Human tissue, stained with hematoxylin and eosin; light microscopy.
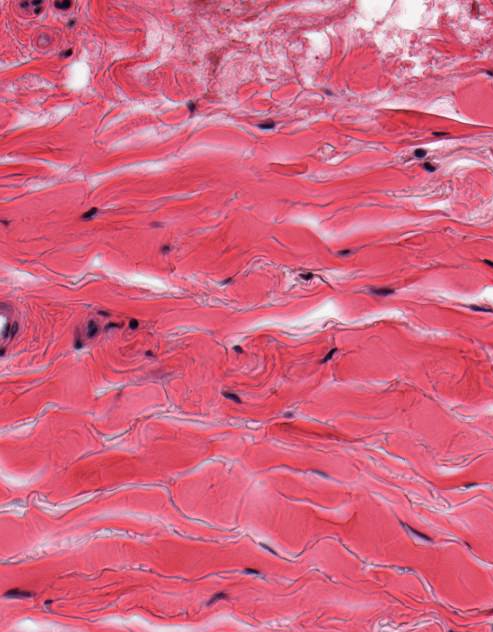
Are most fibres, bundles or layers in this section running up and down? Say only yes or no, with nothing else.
No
